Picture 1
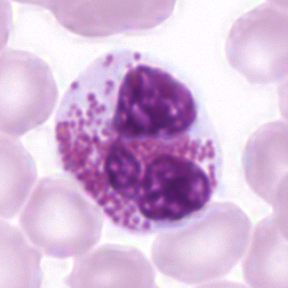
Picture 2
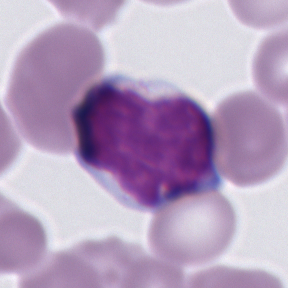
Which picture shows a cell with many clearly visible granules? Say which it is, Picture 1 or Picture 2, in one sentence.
The cell in picture 1 has many visible granules in its cytoplasm.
